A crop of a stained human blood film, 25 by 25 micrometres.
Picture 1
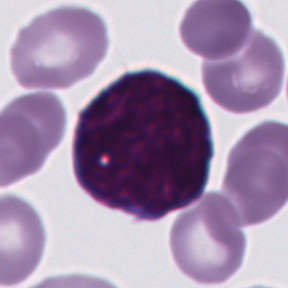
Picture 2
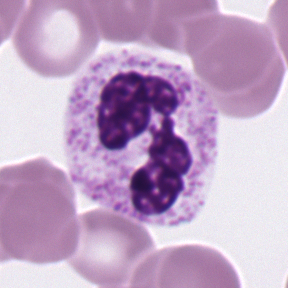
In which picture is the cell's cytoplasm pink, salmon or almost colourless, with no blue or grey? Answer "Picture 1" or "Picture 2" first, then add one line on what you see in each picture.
Picture 2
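What picture 1 shows: The thin rim of cytoplasm that shows is blue, most visibly along the lower edge.
What picture 2 shows: The cytoplasm is pale pink.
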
